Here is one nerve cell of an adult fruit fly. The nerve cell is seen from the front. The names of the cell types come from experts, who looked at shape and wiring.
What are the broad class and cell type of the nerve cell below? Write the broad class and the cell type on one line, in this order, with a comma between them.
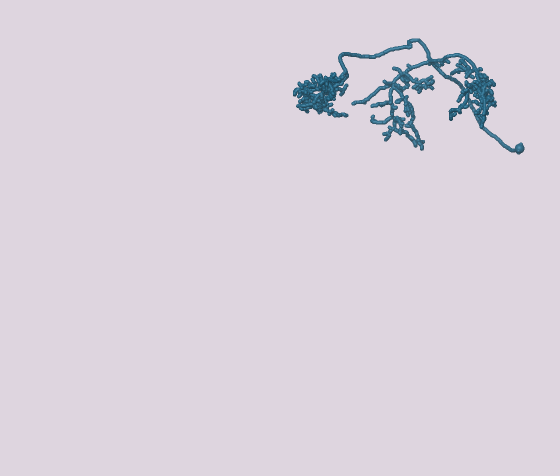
central-brain intrinsic neuron, SMP249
